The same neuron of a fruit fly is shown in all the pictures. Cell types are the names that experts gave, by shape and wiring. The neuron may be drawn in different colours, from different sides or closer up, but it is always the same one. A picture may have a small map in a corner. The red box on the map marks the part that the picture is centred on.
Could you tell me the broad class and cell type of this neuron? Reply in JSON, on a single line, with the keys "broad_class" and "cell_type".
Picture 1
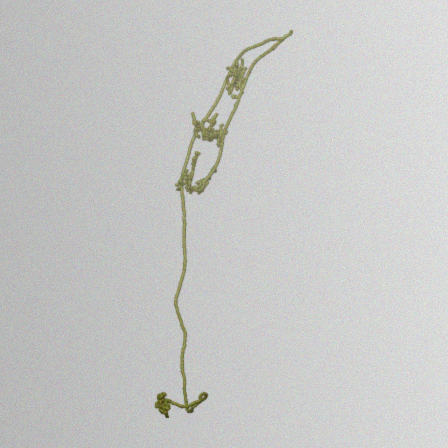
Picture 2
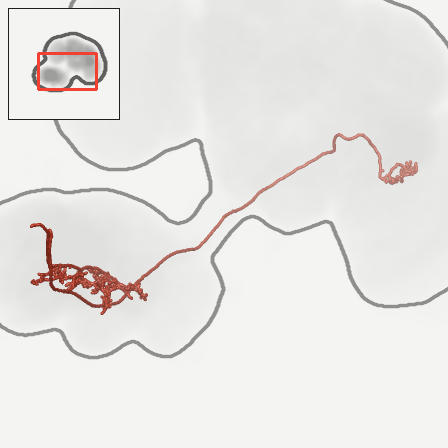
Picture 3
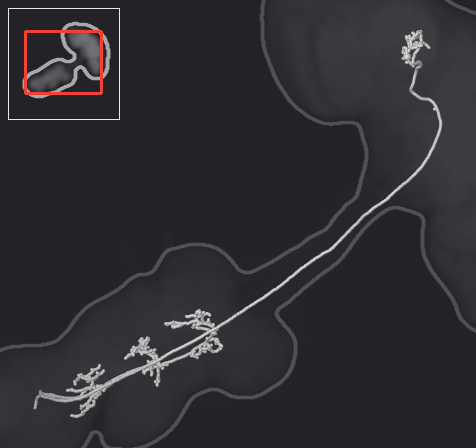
{"broad_class": "ascending neuron", "cell_type": "ANXXX098"}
